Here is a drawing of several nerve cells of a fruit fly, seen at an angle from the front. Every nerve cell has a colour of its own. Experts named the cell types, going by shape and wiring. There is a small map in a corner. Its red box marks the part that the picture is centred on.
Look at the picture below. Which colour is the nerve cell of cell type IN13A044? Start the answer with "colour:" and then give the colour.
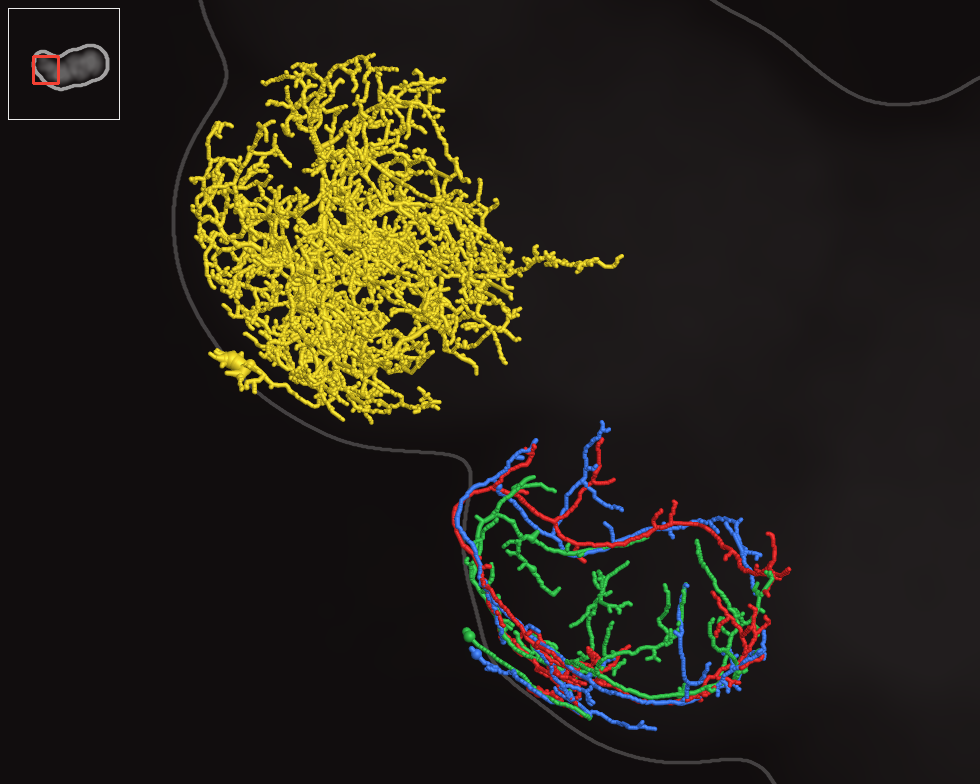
colour: red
